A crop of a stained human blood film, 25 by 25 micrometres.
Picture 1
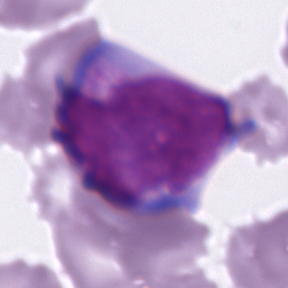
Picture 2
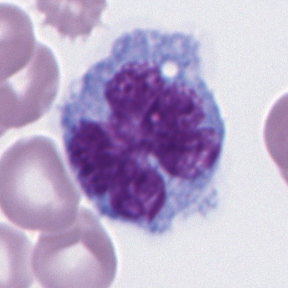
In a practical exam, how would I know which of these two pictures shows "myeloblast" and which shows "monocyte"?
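The myeloblast is in picture 1 and the monocyte in picture 2. The quickest thing to compare is how much of each cell the nucleus takes up: most of it in picture 1, about 60% of the area in picture 2.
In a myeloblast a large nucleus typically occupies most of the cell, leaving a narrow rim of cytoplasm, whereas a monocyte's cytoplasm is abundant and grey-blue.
The monocyte's cytoplasm is pale greyish-blue, with only a faint, fine granularity and no coarse granules.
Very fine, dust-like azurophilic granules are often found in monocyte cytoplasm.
It also holds a single small, round, clear vacuole at the upper right edge of the nucleus, while the myeloblast shows no clear vacuoles. The outlines differ as well: angular with straight-ish sides and small blue tag-like projections at the left and right edges in picture 1, irregular with a ragged, frayed edge in picture 2. Sizes are close, about 17 micrometres across for the myeloblast and about 18 by 14 micrometres for the monocyte.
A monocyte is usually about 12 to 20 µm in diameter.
Red cells lie against the myeloblast on several sides and against the monocyte on its left.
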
